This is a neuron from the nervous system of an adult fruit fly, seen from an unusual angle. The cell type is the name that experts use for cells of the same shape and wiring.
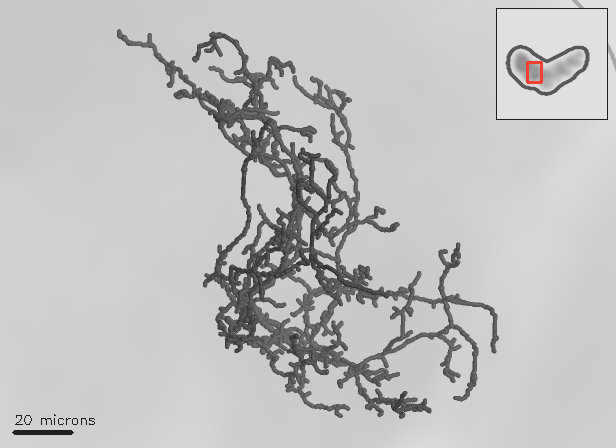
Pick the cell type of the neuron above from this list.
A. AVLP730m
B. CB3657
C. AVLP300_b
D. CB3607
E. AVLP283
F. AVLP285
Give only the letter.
A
